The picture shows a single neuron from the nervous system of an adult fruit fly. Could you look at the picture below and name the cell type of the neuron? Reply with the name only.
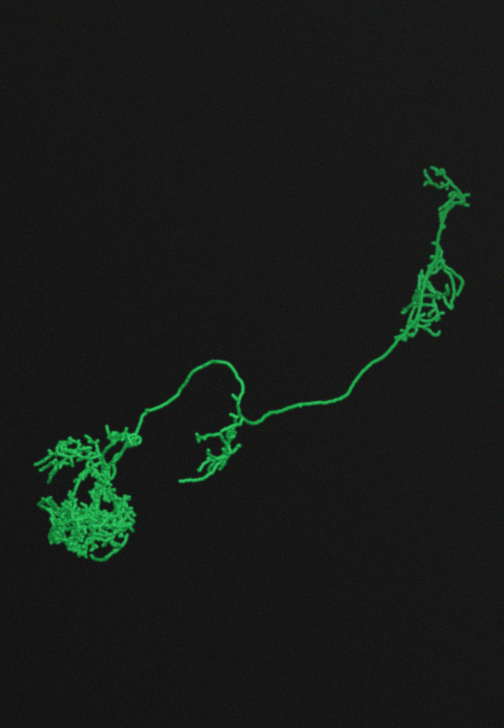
DNp66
